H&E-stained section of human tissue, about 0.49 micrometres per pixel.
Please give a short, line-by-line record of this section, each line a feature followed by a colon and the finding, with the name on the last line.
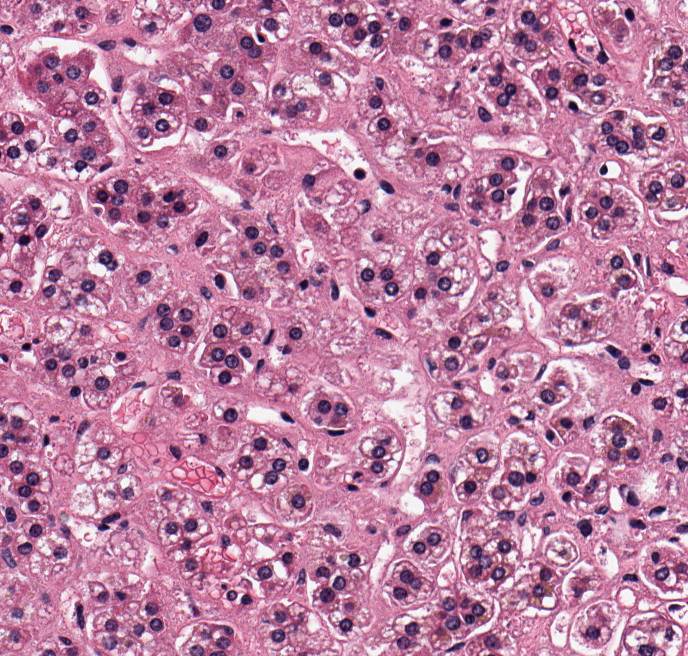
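Arrangement: polygonal cells filling the field in rounded nests and thick cords
Spaces: thin, slit-like, between nests
Lining of spaces: flattened cells, slender spindle-shaped nuclei
Cytoplasm: many pale, finely vacuolated; mixed with pink, granular
Fat cells: none in field
Broad fibrous bands: none
Name: adrenal gland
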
